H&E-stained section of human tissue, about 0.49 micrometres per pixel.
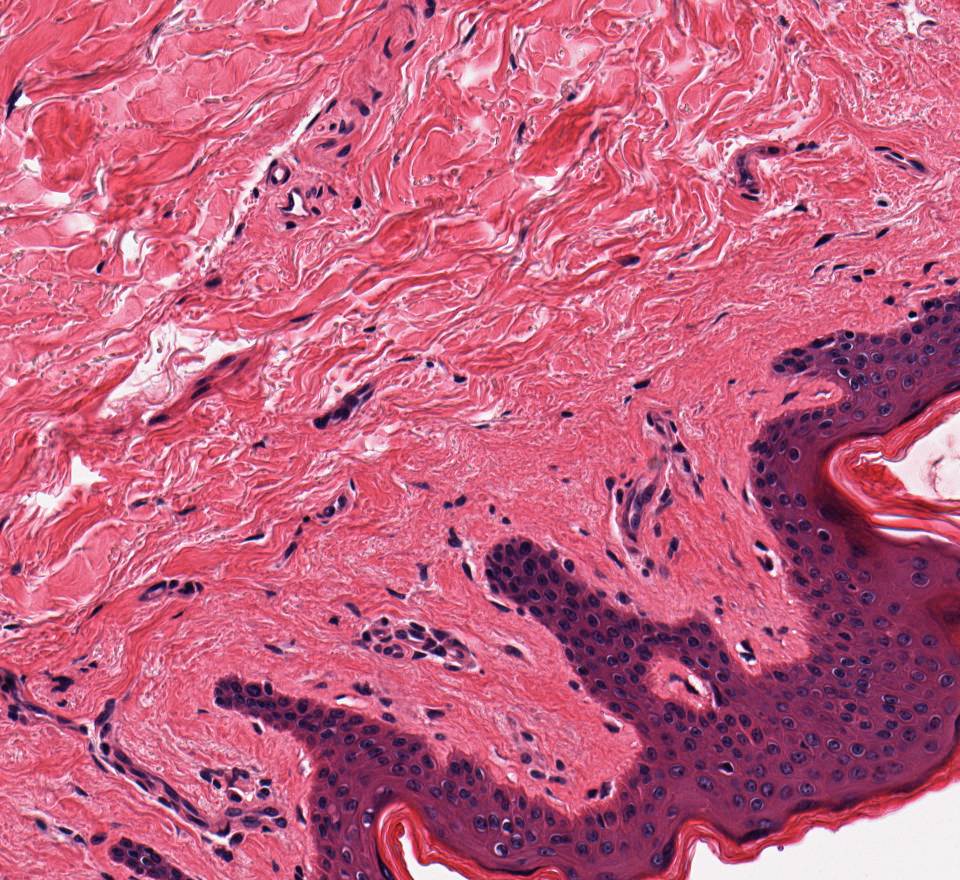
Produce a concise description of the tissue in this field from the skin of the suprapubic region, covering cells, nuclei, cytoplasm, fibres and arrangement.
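A stratified squamous epithelium runs along the lower right; connective tissue fills the upper and left parts. Its surface has a thin, compact, pink keratin layer without nuclei. In the upper left, collagen forms thick, coarse, eosinophilic bundles running in various directions. Beneath the epithelium and between the rete ridges it is finer and looser than further up.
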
